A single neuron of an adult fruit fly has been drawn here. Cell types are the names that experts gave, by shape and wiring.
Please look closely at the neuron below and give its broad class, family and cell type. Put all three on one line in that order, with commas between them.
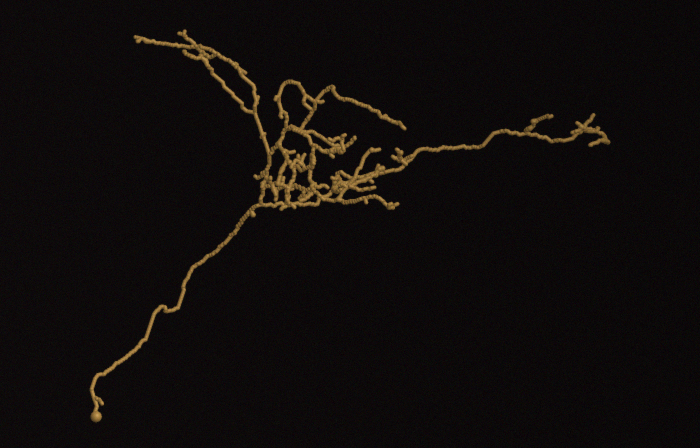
central-brain intrinsic neuron, hemilineage CREl1, CB2719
